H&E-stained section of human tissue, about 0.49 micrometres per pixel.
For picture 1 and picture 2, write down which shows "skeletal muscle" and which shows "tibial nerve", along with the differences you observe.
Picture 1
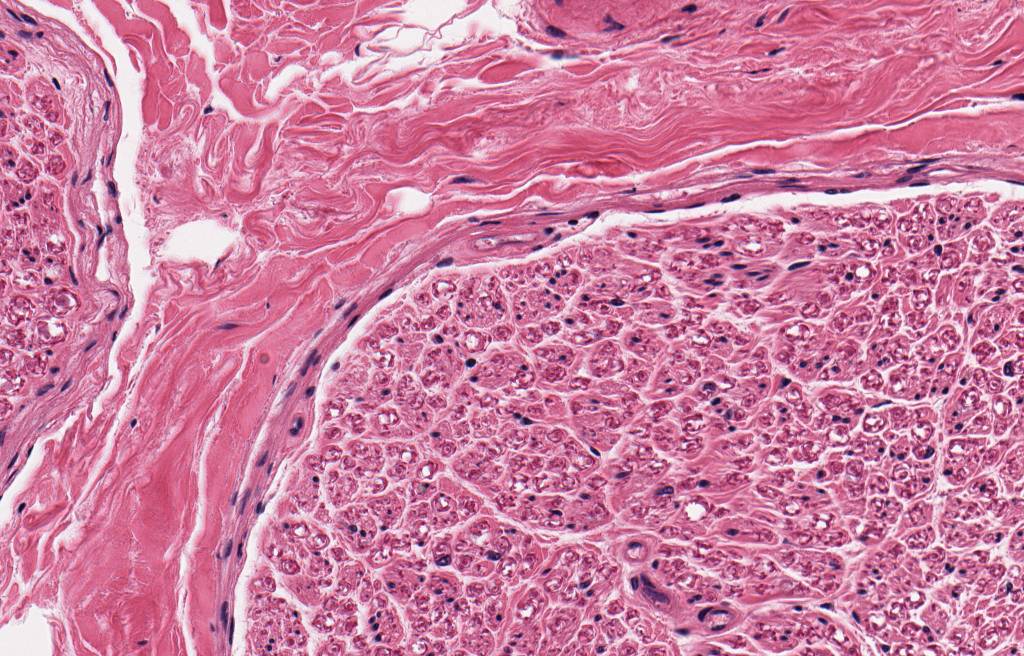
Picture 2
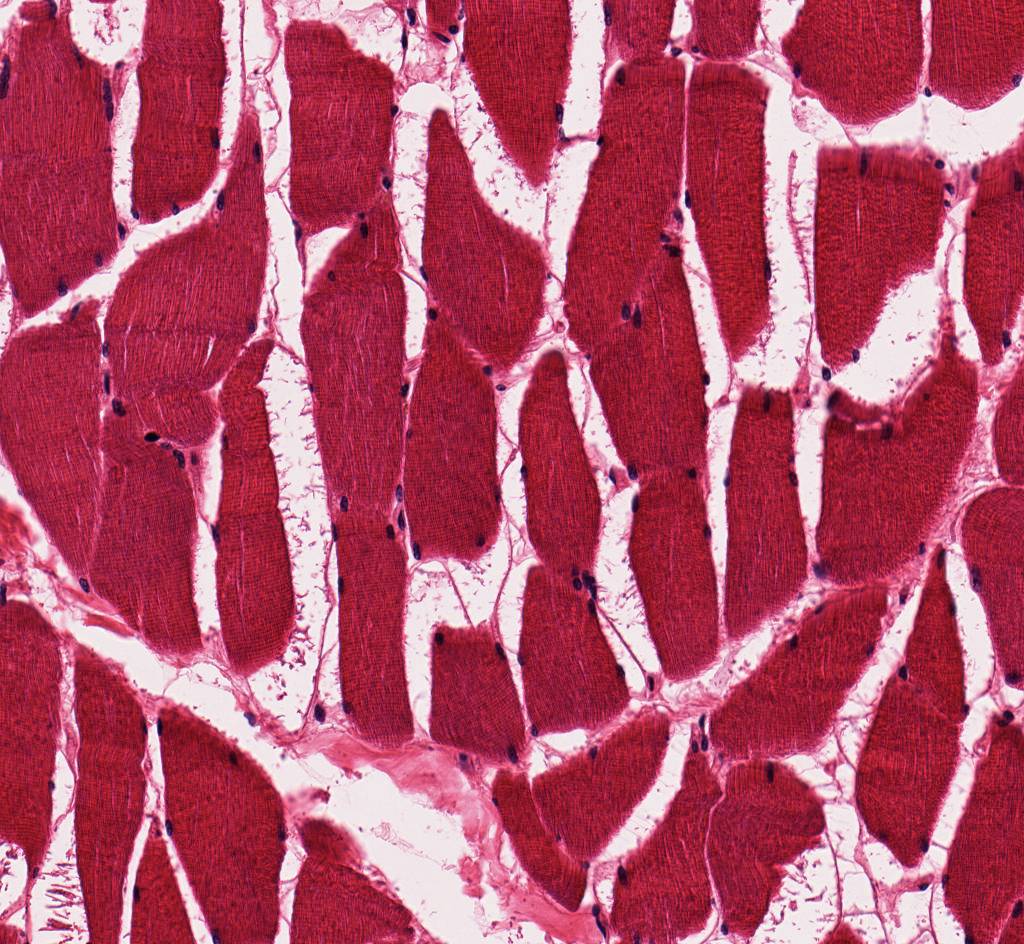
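To begin, picture 1 is tibial nerve and picture 2 is skeletal muscle. Layout: in picture 1 a large rounded fibre bundle fills the lower right, a second bundle edges the left margin, and dense wavy pink collagen fills the upper left between them. Fibres: the nerve fibres are cut across as many small round profiles, whereas the muscle fibres show fine cross-striations and deep, even red cytoplasm. Surroundings: several layers of flattened cells with elongated dark nuclei curve along the upper left border of the large nerve bundle, while only delicate pale pink strands of loose connective tissue lie between the muscle fibres. Nuclei: in the muscle, small, dark, oval nuclei sit at the fibre edges.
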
